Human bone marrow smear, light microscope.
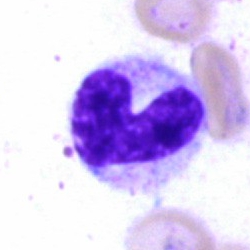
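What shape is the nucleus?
Deeply notched from the top, so that it is kidney-like.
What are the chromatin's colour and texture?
Dark purple, coarsely clumped.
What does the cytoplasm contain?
It is pale lilac-blue, with fine pinkish-purple granules scattered through it.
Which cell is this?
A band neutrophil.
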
